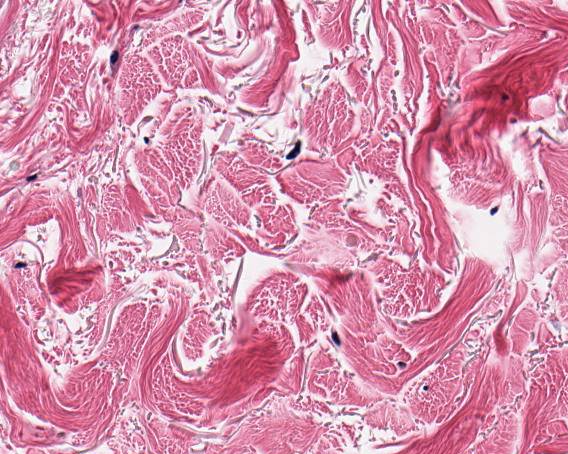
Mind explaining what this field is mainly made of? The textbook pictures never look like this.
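It's dermis you're looking at. Thick pink collagen bundles fill the field, running every which way, with just a few nuclei tucked singly between them.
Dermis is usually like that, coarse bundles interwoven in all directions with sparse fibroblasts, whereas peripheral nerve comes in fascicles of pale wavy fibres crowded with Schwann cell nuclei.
No epithelium or fat cells show up anywhere.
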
